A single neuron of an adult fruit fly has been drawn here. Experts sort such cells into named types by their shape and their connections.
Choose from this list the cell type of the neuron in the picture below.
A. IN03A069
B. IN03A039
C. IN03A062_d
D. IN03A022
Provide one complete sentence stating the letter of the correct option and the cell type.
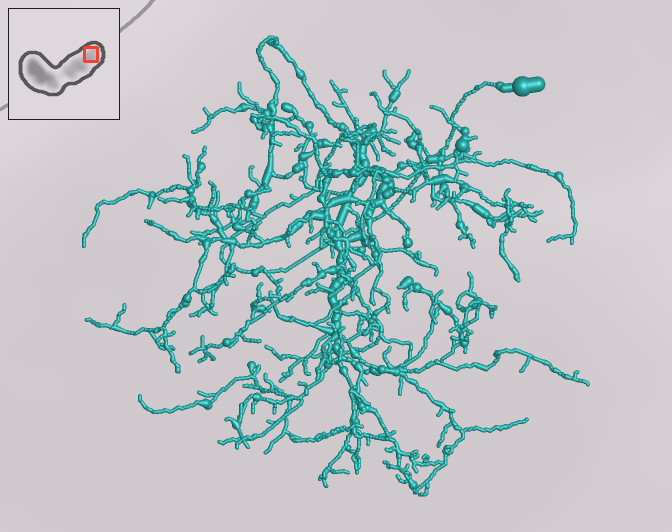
The neuron is typed as IN03A062_d, which is listed in option C.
